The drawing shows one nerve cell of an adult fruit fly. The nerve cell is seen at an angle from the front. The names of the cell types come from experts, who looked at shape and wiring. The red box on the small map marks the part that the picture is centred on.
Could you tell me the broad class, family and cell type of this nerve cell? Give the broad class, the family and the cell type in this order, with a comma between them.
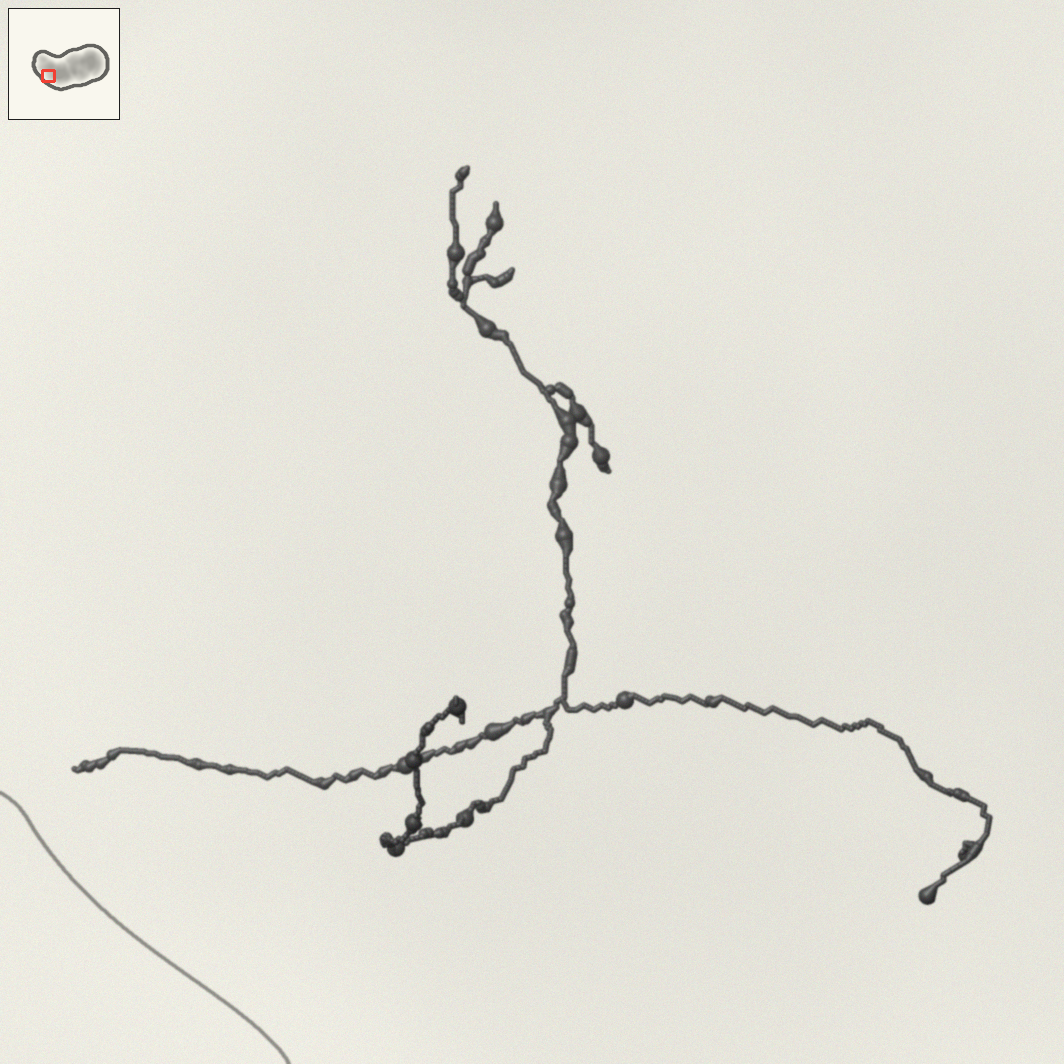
sensory neuron entering the nerve cord, class mechanosensory proprioceptive, SNpp50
